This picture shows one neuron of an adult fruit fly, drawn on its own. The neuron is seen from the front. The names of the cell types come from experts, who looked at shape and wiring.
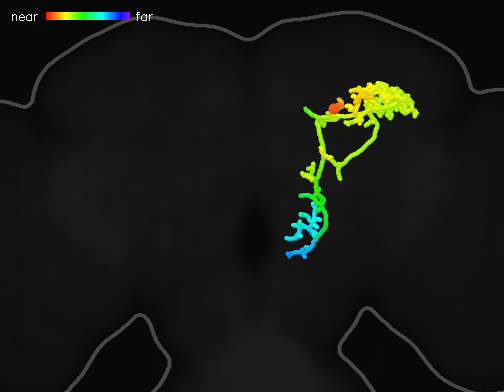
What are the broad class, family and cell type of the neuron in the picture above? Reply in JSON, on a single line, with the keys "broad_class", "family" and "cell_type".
{"broad_class": "central-brain intrinsic neuron", "family": "hemilineage CREa2_ventral", "cell_type": "AOTU017"}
